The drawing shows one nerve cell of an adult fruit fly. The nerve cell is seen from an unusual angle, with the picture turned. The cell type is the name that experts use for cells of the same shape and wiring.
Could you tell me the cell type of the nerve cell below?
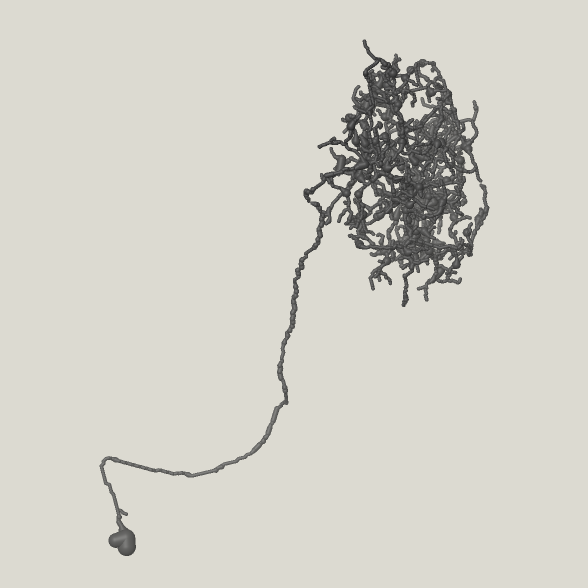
AVLP419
